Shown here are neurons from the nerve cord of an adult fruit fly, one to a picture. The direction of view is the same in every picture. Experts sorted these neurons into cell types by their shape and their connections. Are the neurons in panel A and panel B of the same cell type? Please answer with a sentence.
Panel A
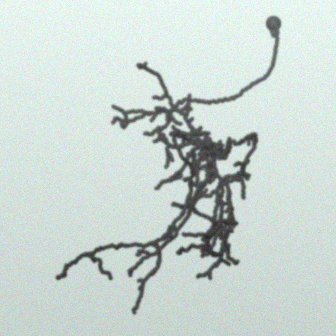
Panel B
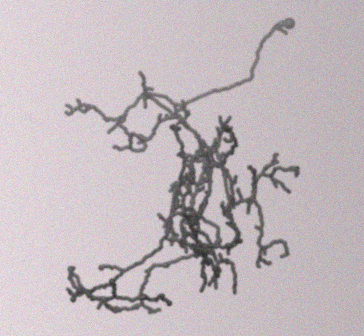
They are of the same cell type.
